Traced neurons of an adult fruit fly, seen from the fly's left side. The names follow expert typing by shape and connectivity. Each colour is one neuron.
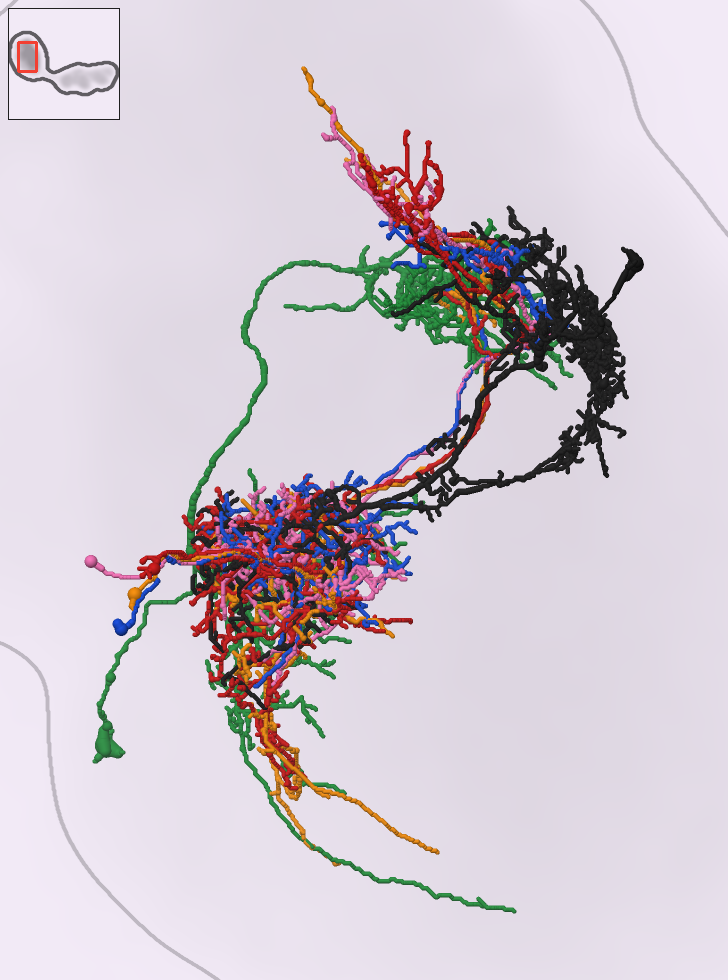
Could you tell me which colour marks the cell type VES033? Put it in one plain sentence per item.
The colour is blue.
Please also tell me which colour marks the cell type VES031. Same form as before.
The colour is orange.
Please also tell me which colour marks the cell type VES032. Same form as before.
The colour is pink.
